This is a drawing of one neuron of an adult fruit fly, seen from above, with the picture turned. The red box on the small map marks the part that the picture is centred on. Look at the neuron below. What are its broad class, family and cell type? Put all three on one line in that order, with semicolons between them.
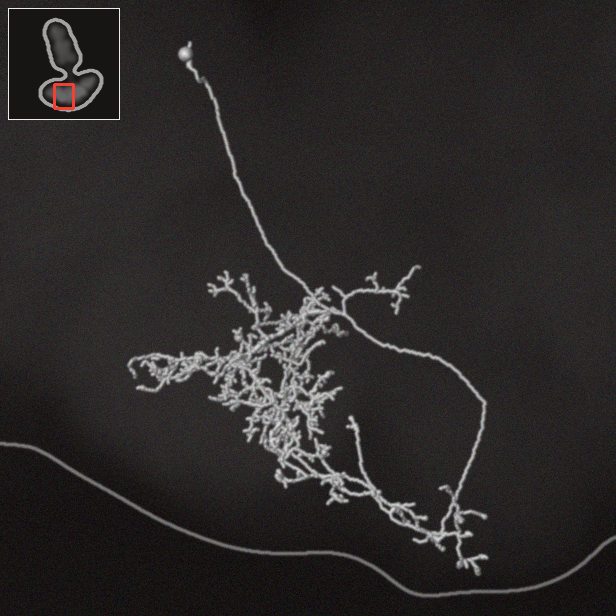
central-brain intrinsic neuron; hemilineage VLPl&p1_posterior; AVLP494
